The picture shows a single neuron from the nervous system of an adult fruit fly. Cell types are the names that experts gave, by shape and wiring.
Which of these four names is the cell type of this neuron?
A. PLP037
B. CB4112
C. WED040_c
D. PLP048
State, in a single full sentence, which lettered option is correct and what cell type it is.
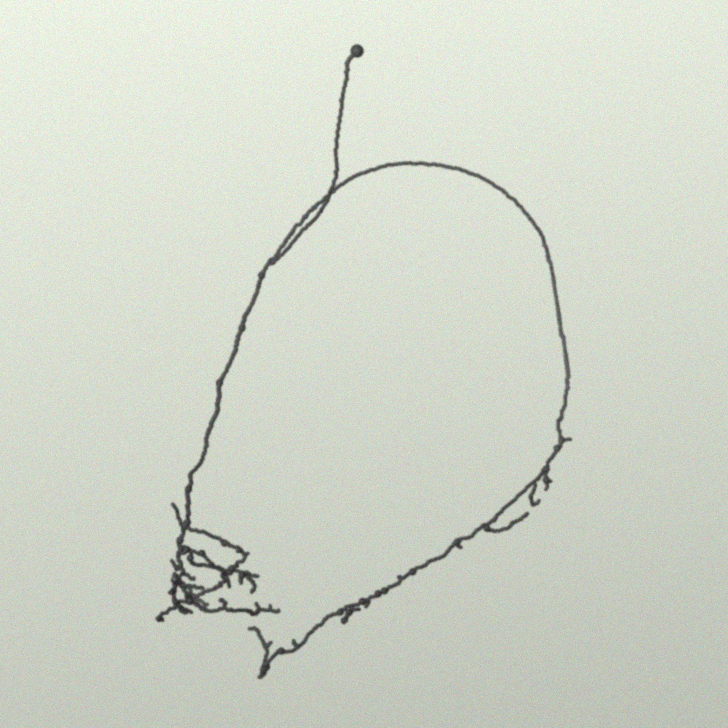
Of the choices offered, option C, WED040_c, is the cell type of the neuron.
